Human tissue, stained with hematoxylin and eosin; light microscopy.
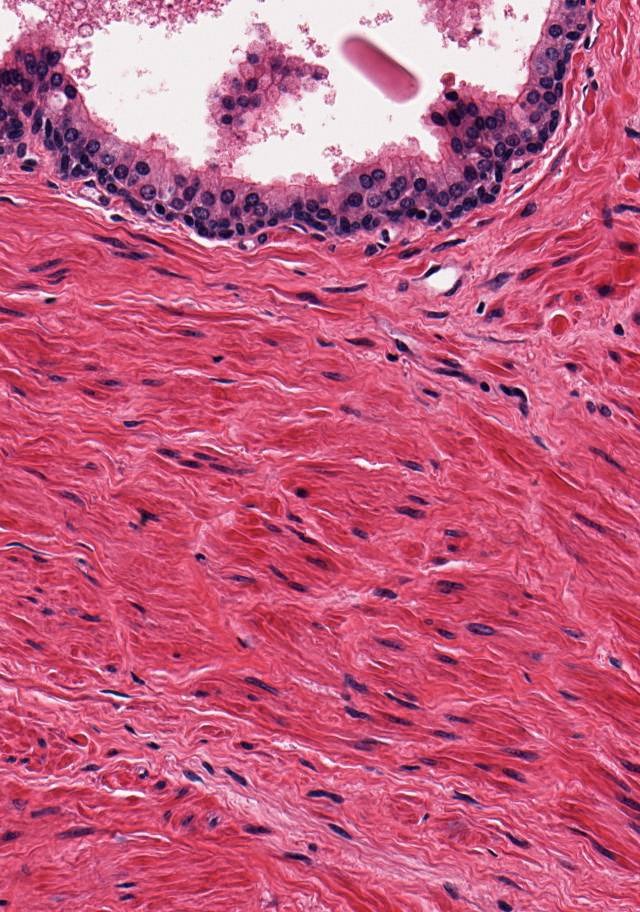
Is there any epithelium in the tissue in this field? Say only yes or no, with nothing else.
Yes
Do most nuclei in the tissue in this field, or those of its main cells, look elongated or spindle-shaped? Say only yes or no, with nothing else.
Yes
